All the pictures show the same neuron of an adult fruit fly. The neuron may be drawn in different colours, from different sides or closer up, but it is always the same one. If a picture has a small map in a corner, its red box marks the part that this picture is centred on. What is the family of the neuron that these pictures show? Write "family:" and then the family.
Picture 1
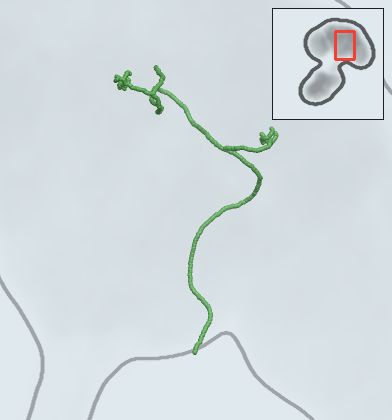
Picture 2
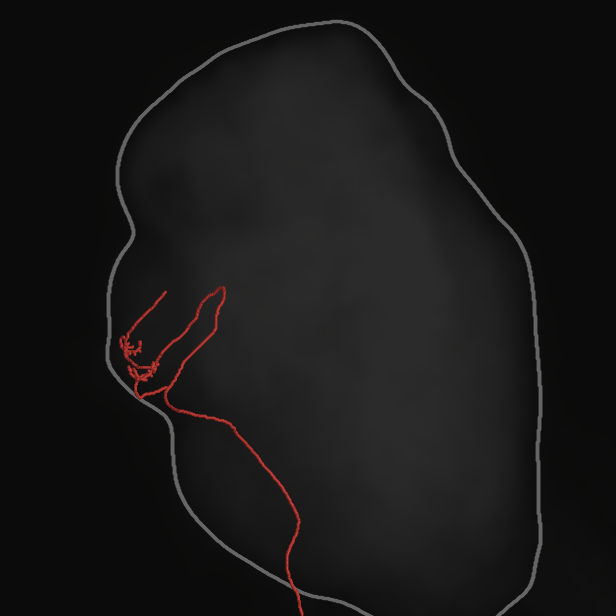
family: class olfactory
